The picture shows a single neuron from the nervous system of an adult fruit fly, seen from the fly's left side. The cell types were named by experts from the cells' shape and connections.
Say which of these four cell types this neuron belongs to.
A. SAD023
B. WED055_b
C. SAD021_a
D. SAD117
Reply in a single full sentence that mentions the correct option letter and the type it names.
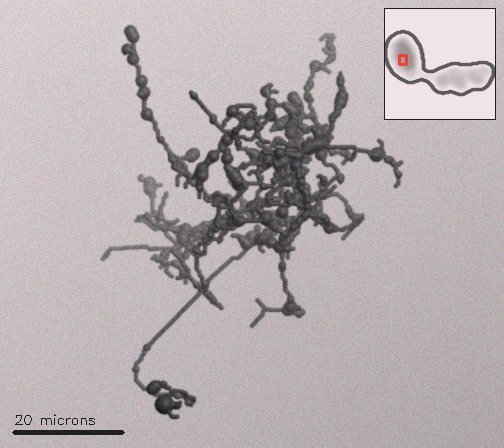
The cell type is WED055_b for the neuron, matching option B.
